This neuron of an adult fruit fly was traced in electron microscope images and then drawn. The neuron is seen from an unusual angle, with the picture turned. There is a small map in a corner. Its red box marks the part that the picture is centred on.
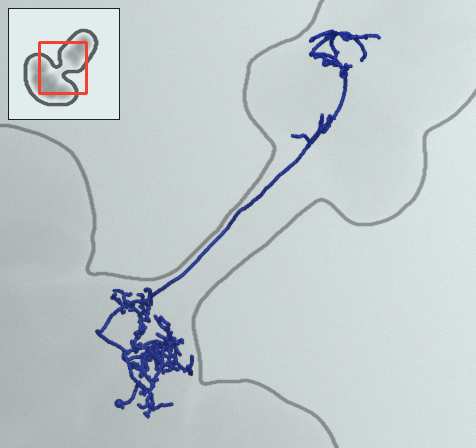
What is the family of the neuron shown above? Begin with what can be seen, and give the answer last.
It runs through the neck, between the brain and the nerve cord. Its cell body lies at the lower left of the picture. Its broad class is descending neuron. The family is hemilineage MD3.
